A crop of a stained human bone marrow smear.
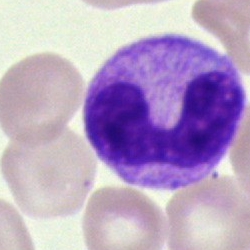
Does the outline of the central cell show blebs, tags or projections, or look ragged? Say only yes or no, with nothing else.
No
